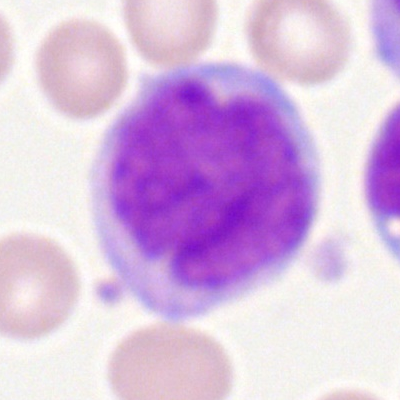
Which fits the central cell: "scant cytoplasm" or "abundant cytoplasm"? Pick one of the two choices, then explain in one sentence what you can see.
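Scant cytoplasm. The nucleus fills most of the cell.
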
